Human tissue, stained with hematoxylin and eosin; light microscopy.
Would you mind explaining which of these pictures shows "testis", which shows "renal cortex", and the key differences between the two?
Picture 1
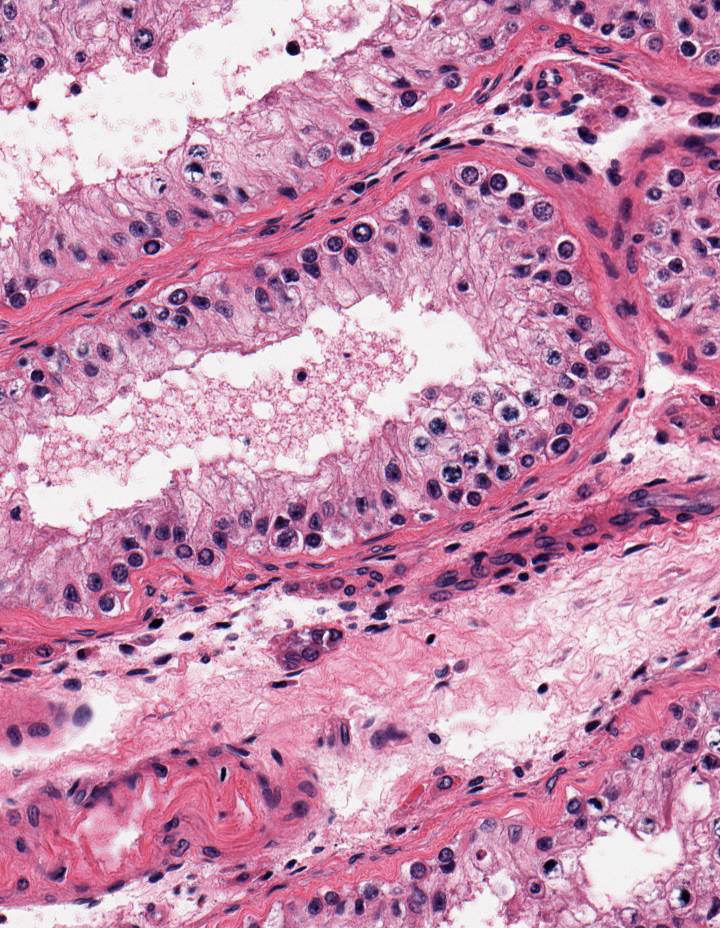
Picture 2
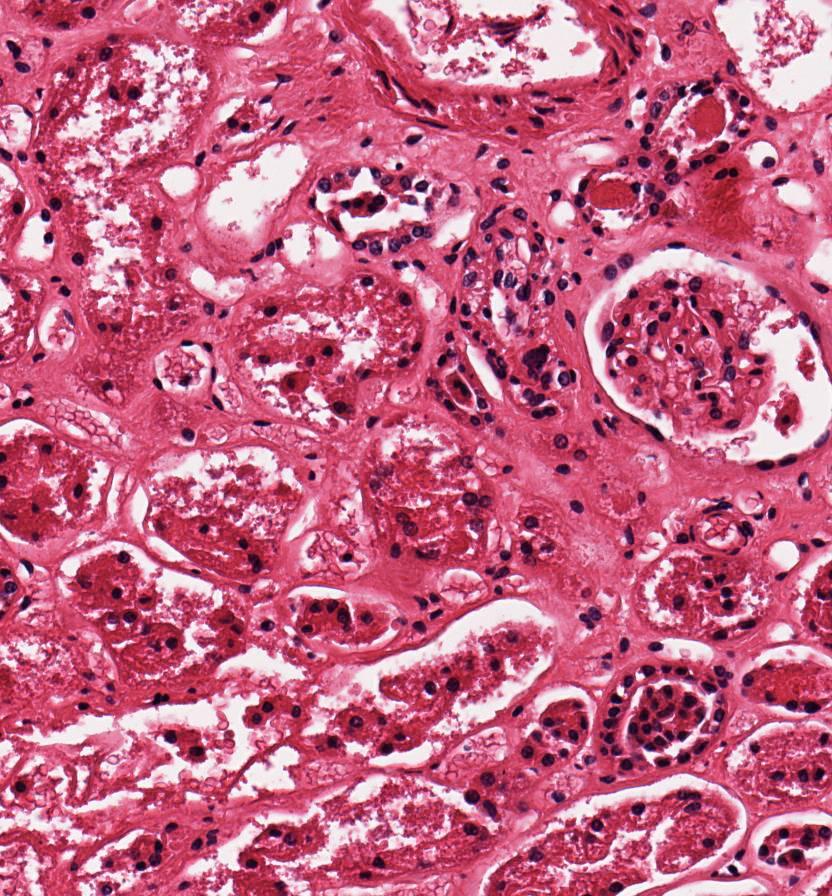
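Testis is in picture 1, renal cortex in picture 2. In the testis, each tubule is bounded by thick pink fibrous tissue with layered, flattened dark spindle nuclei, and lined by stratified epithelium several cells thick with pale, wispy cytoplasm toward the lumen. The central tubule's lumen holds pale, bubbly, flocculent material. In the renal cortex, closely packed tubules in round and oval profiles fill the field, separated by narrow strips of pink stroma. Most are lined by cells with abundant deeply eosinophilic, granular cytoplasm and small, round, dark nuclei.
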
